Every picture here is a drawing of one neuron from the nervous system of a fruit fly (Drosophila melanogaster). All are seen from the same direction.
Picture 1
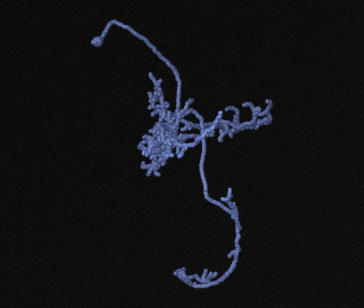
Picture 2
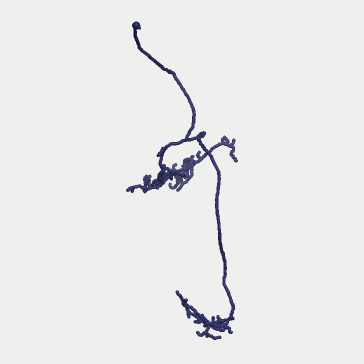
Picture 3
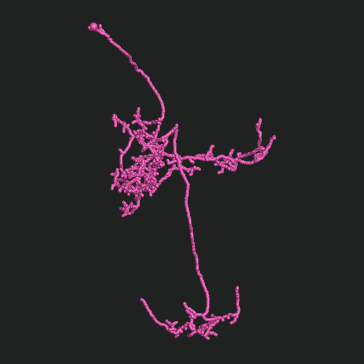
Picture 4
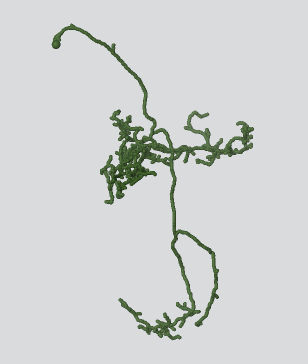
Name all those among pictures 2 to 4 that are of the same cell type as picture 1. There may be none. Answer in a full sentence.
Picture 3 and picture 4 are of the same cell type.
